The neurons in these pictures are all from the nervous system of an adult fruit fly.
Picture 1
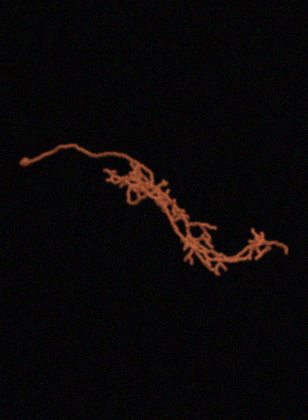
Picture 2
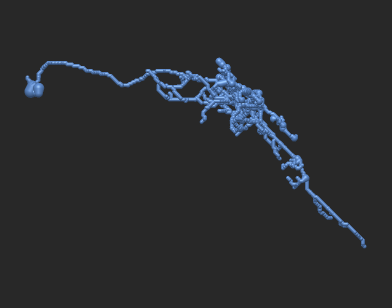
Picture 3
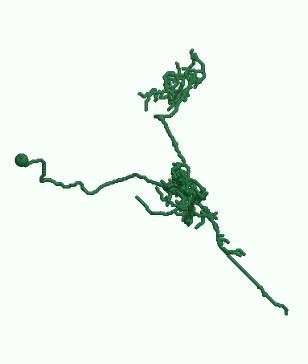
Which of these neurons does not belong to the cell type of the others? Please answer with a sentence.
The neuron in picture 1 is of another cell type than the rest.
